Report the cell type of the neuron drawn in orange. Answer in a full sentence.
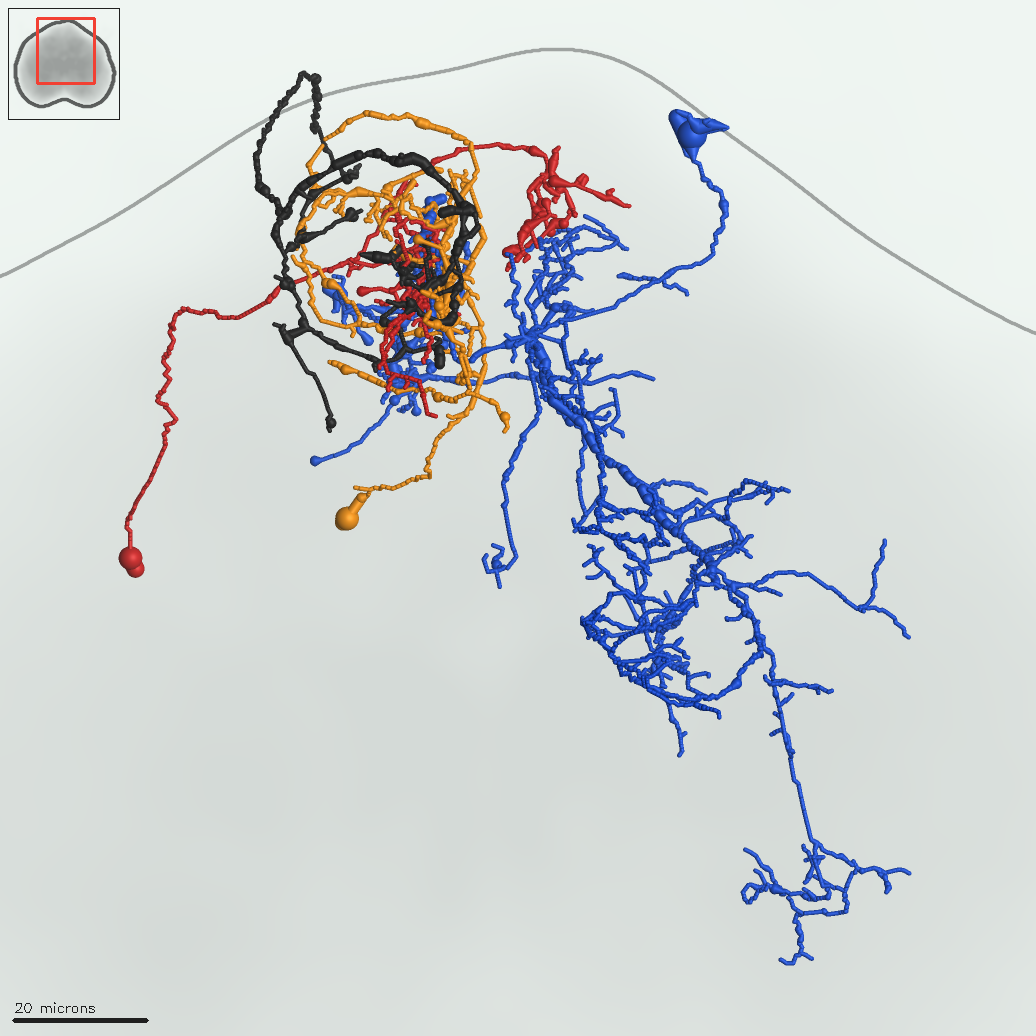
The cell type is IN02A064.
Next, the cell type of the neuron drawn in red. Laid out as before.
The cell type is IN06A139.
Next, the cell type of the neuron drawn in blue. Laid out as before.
The cell type is INXXX304.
